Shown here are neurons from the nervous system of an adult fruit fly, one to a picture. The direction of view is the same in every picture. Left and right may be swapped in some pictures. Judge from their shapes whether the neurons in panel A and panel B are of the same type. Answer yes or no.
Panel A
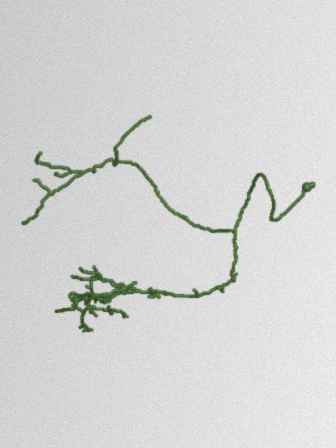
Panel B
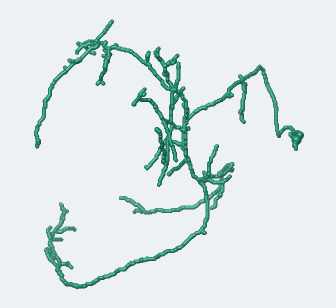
yes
